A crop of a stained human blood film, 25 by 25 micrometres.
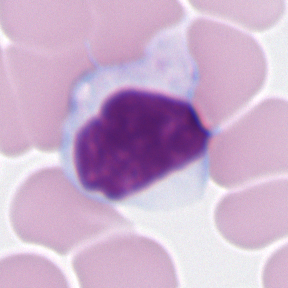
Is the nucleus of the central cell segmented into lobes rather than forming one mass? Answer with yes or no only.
No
